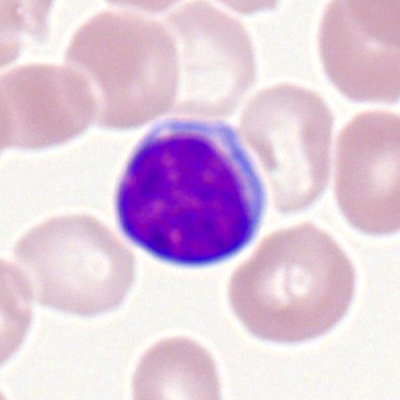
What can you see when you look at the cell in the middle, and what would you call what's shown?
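Look first at the outline: smooth and roughly round. Now the chromatin, which is dense, dark purple and clumped, with small paler patches. The pale blue cytoplasm is only a thin rim, easiest to see along the upper and right edges. This is a lymphocyte.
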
